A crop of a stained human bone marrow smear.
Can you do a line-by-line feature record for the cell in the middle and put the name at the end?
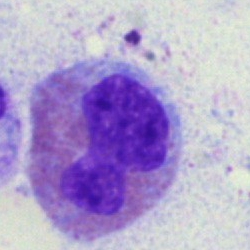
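Notch: deep, on the left of the nucleus, so it looks kidney-like
Chromatin: darker clumped patches in a lighter purple nucleus
Cytoplasm: plentiful, mostly pinkish-lilac
Edge: a paler bluish rim along the outside of the cytoplasm
Name: eosinophil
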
